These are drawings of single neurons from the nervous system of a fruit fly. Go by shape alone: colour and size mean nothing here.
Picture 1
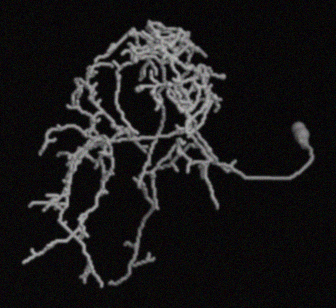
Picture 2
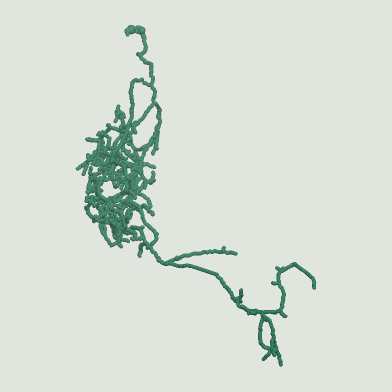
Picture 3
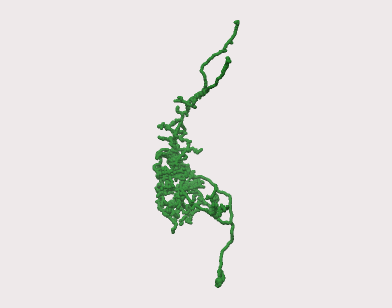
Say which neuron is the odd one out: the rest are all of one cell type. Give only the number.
1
